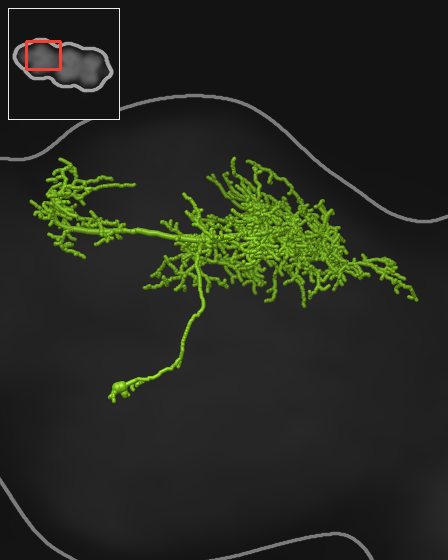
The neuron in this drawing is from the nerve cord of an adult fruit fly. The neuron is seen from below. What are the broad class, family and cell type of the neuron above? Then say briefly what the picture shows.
This is a nerve-cord intrinsic neuron. The family is hemilineage 13B. The cell type is IN13B006. The picture shows dozens of branch ends. As drawn here it is wider than it is tall.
